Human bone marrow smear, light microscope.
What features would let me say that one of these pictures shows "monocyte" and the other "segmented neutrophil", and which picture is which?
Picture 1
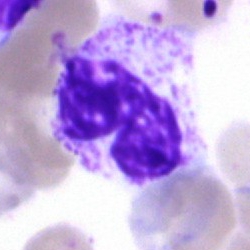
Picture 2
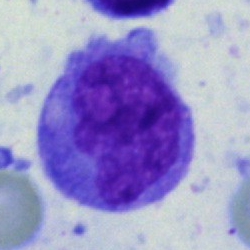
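First, the assignment: picture 1 holds the segmented neutrophil and picture 2 the monocyte. Chromatin: in the segmented neutrophil it is dark purple and dense, with a few small paler patches, and no distinct nucleoli can be seen. Cytoplasm colour: pale lavender in the segmented neutrophil, blue in the monocyte.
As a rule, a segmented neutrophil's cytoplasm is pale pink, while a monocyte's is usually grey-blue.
Cytoplasm distribution: the monocyte's rim is wider on the left of the nucleus than on the right, and no granules are seen in it. Outline: the monocyte is round except along its upper edge, which bears irregular bleb-like bulges. Surroundings: pale red cells without nuclei lie close around the segmented neutrophil and touch its edge, whereas parts of red cells sit near the lower left and lower right corners of the monocyte picture without touching the cell. Finally, the monocyte picture is slightly soft in focus.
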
